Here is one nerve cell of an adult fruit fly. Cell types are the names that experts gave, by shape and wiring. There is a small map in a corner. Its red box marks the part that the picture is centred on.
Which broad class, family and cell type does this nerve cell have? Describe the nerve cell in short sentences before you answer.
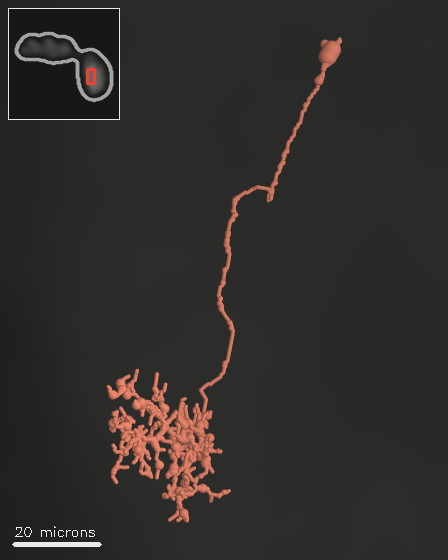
The cell body is at the upper right of the picture. From top to bottom in the picture it spans about 110 microns. The picture shows dozens of branch ends. This is an optic-lobe intrinsic neuron. The family is Li. It is of cell type Li14.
